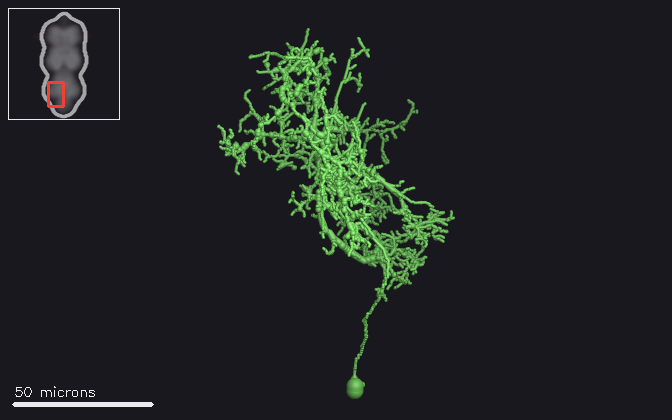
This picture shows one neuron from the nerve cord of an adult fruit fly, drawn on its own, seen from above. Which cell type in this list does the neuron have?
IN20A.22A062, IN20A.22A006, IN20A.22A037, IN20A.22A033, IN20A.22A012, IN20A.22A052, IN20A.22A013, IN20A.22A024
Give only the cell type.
IN20A.22A006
